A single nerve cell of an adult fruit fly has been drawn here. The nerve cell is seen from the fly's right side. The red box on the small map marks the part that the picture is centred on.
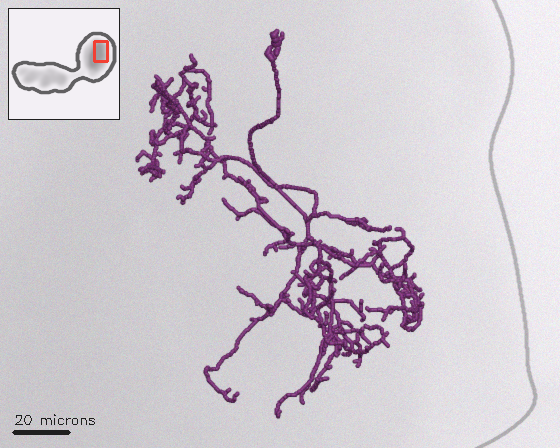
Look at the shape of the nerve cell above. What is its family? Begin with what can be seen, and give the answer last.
The cell body can be seen at the top of the picture. By the scale bar it is about 140 microns tall in this view. Dozens of branch ends can be seen. This is a central-brain intrinsic neuron. Its family is hemilineage LHl2_ventral.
